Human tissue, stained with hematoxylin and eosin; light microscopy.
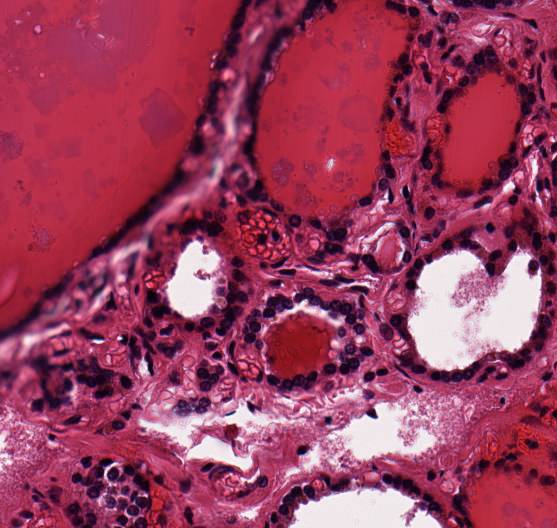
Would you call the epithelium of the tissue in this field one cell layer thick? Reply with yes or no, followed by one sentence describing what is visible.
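Yes. The large upper-left follicle is lined by a single layer of flattened epithelial cells.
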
